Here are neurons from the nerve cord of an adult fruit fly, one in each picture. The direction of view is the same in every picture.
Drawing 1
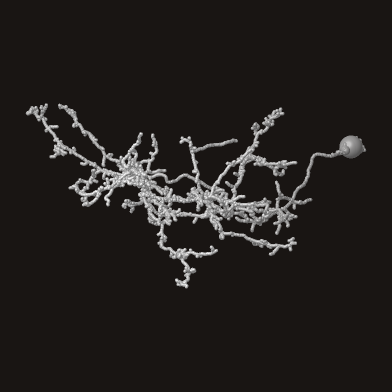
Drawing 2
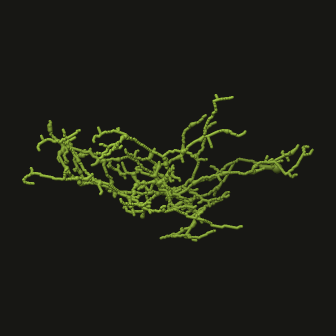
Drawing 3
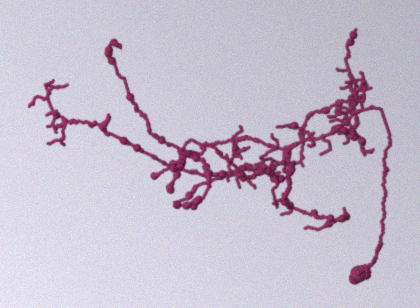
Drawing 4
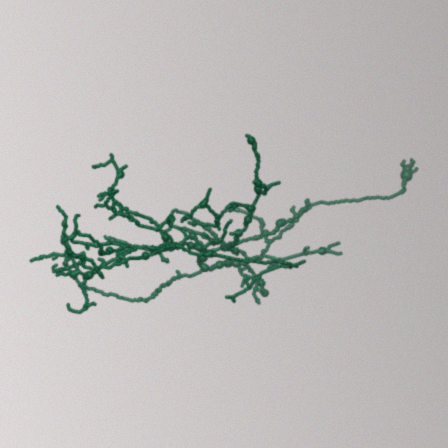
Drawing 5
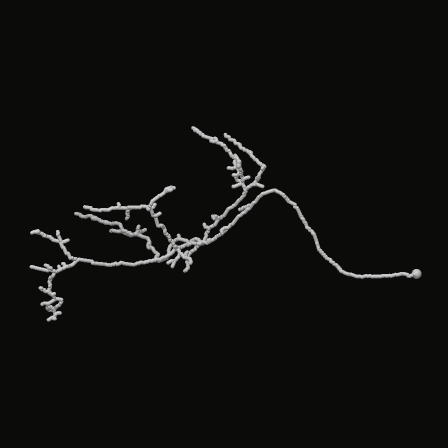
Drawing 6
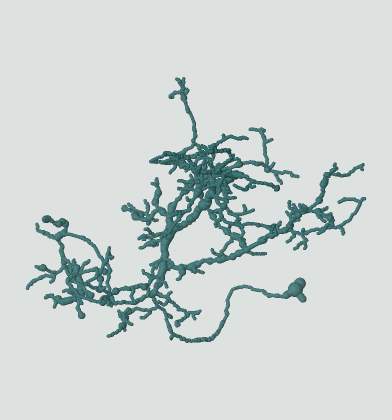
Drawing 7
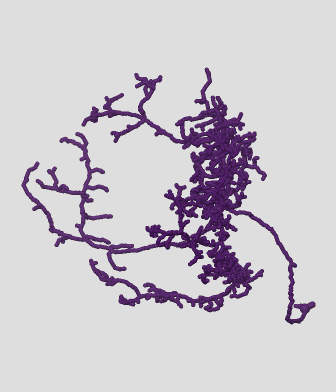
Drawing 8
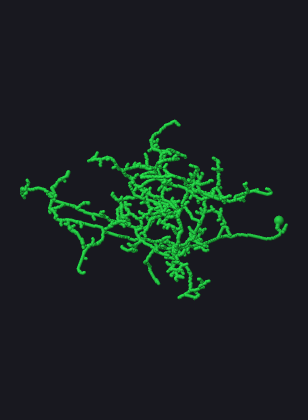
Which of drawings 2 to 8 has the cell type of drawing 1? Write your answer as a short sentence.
The neuron in drawing 2 is of the same cell type.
